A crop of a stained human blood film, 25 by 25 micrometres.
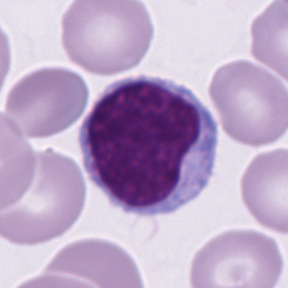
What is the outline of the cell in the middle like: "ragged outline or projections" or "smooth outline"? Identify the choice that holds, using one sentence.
The outline of the cell is rough, not smooth.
